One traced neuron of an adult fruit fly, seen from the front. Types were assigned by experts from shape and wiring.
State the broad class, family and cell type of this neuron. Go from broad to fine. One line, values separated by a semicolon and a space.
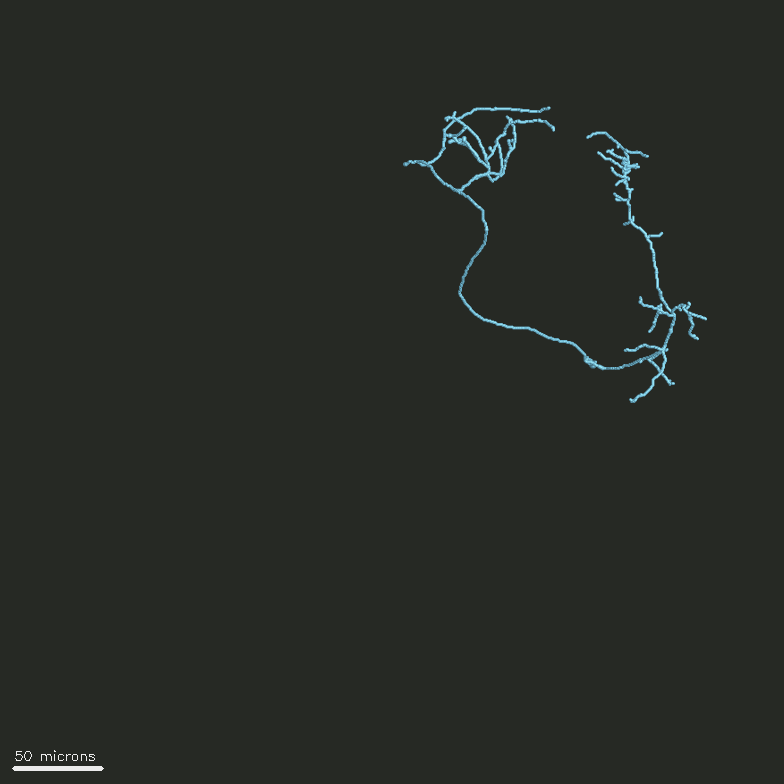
central-brain intrinsic neuron; hemilineage VLPl&p1_posterior; SLP450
